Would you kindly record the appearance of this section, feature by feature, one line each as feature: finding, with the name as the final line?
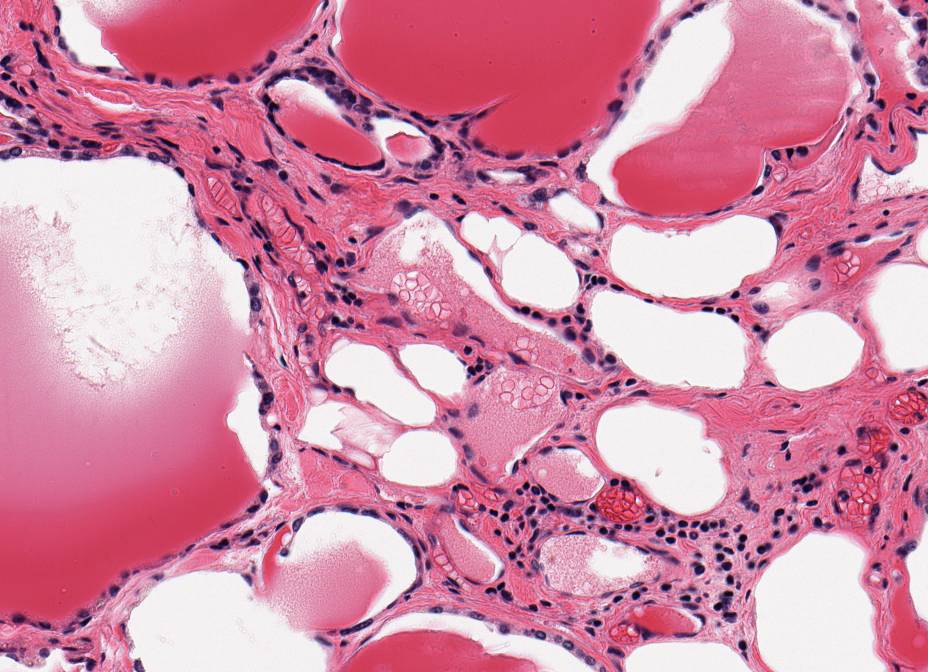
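Follicles: closely packed, round to oval, greatly varying size, largest at left and top edges
Lining: single layer, flattened cells, small dark nuclei
Stroma: pink fibrous connective tissue, widest centrally
Vessels: small, crowded with red blood cells, lower right stroma
Organ: thyroid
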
